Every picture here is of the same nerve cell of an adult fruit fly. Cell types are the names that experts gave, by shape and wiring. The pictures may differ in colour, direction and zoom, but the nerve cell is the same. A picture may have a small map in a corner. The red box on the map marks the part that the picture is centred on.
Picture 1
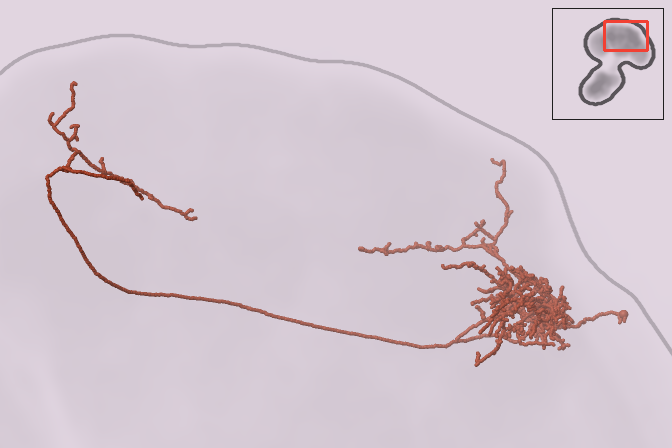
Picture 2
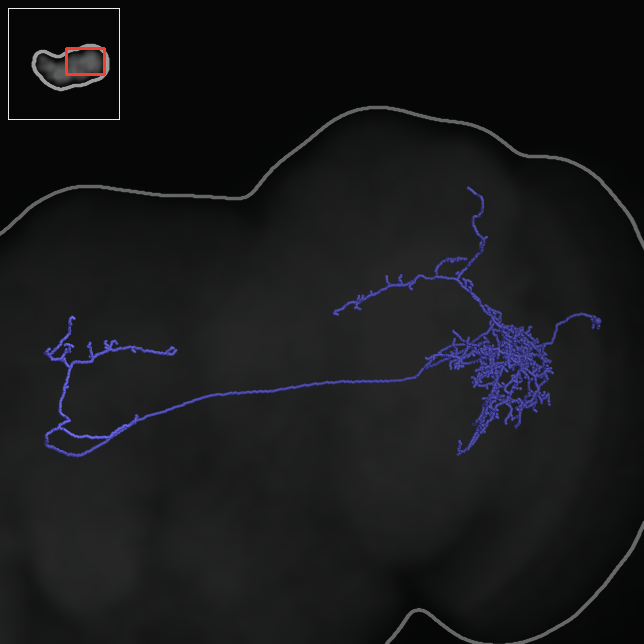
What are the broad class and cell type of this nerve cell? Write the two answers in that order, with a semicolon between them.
central-brain intrinsic neuron; AVLP219_c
